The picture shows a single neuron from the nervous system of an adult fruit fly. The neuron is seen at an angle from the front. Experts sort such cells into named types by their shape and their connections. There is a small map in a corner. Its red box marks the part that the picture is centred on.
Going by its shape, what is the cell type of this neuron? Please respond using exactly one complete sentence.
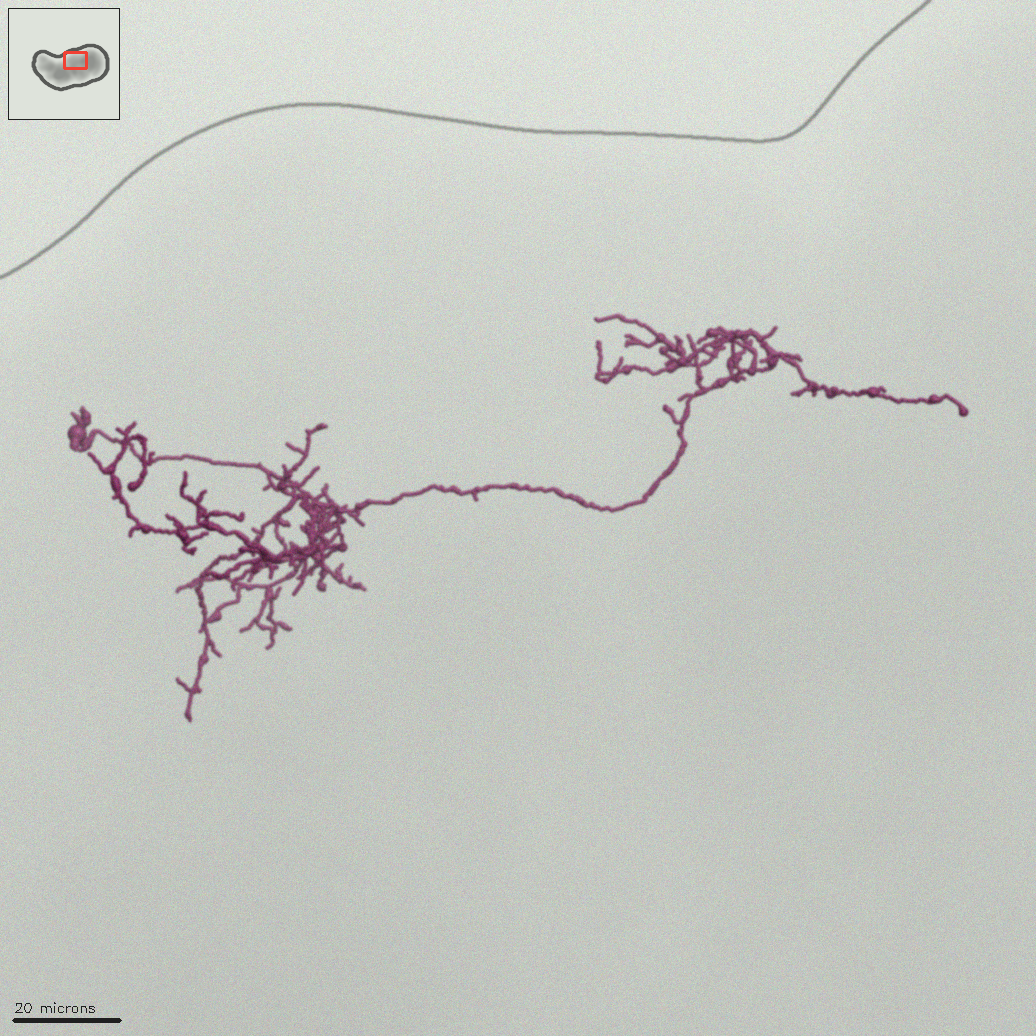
This neuron falls under the cell type SMP275.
